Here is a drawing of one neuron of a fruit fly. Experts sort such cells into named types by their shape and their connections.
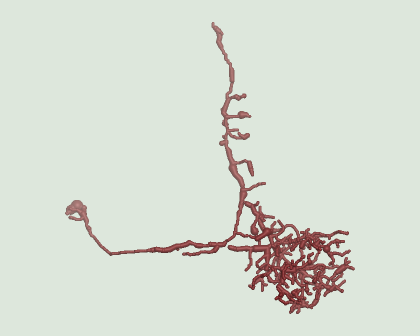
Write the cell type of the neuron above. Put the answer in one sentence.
The cell type is WED063_a.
